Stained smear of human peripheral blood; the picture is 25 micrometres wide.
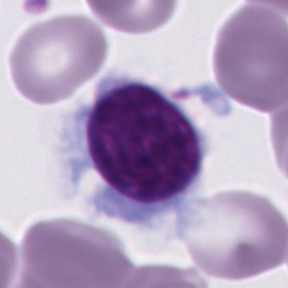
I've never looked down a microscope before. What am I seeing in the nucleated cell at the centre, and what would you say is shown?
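Margin mostly fringed by fine hair-like cytoplasmic projections. Cytoplasmic rim wider on left and lower sides than on right. No vacuoles in cytoplasm. Small purple fragment just off upper-right edge of cell. Hairy cell.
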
